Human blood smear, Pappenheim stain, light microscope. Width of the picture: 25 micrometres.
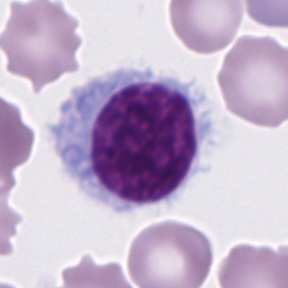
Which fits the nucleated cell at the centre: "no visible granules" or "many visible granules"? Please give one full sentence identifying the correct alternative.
Visible granules are absent from the cytoplasm of the cell.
